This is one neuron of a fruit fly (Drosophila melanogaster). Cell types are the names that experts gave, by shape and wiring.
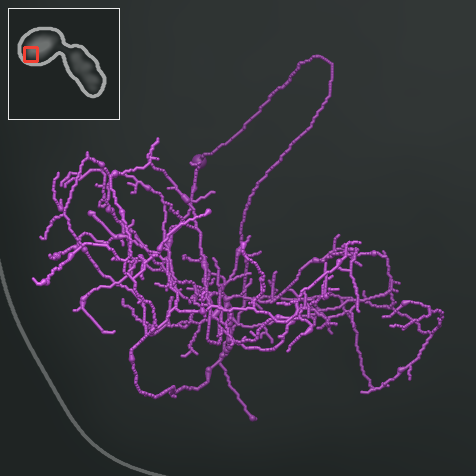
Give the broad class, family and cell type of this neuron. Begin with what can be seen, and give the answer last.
Dozens of branch ends can be seen. In this view it is about as wide as it is tall. Its broad class is central-brain intrinsic neuron. Its family is hemilineage VPNl&d1_dorsal. The cell type is LHAV5a8.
